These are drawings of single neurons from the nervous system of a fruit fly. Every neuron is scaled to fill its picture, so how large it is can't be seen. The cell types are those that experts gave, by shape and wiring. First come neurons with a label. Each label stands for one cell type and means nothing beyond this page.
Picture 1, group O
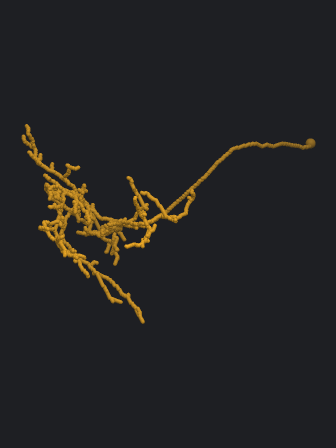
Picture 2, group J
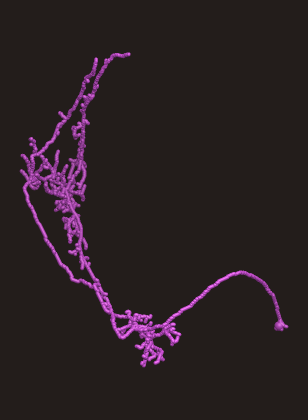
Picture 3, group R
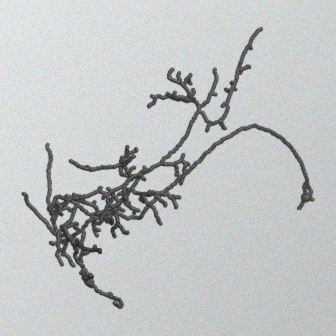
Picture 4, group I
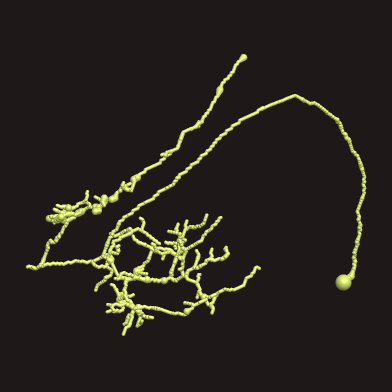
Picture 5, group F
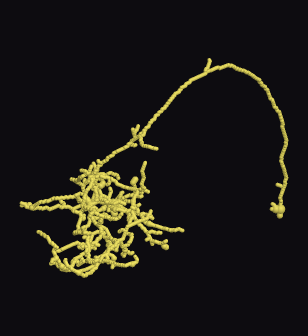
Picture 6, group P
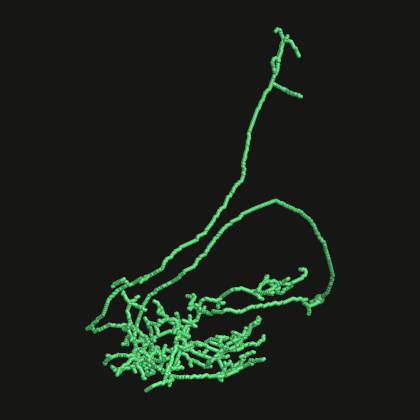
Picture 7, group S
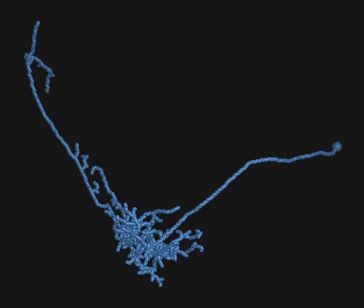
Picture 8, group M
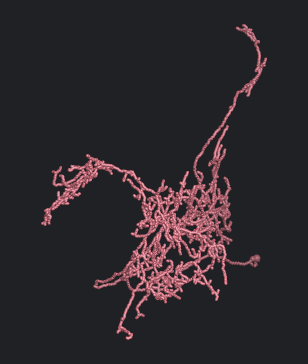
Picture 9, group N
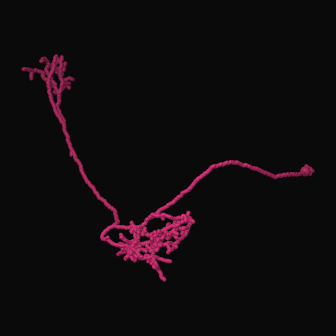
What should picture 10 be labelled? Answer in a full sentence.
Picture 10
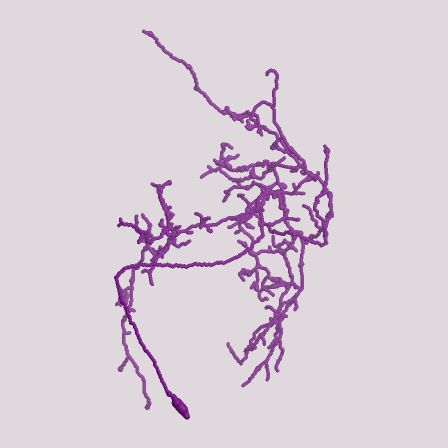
It belongs to group O.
